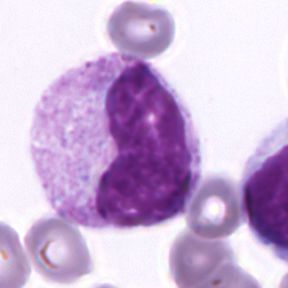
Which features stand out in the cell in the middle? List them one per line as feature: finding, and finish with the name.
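Nucleus position: against the right side of the cell
Nucleus shape: kidney-like, notched on its left side
Cytoplasm amount: abundant, about half of the cell
Granules: many, fine and purple, filling the cytoplasm
Name: metamyelocyte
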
